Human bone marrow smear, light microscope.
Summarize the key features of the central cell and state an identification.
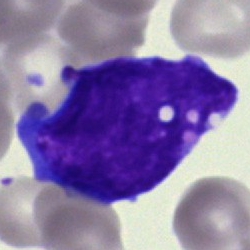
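Looking at the central cell, the nucleus takes up most of it, leaving only a narrow rim of cytoplasm. That rim shows best along the left edge, and the cytoplasm I can see is deep blue. At the upper left, small rounded blebs stand out from the surface. I'd call this cell a blast.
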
